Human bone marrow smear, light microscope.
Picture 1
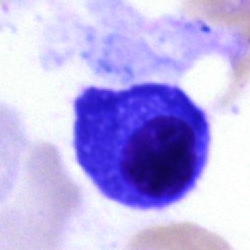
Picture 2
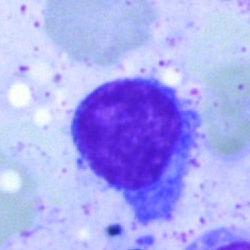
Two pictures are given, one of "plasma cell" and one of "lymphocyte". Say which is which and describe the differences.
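Picture 1 shows a plasma cell, and picture 2 shows a lymphocyte. First point, the nucleus: in the plasma cell it sits off-centre, towards the lower right of the cell, and its chromatin is dense and dark purple.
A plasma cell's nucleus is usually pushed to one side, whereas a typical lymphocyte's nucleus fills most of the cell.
Second point, the amount of cytoplasm: the plasma cell has plenty of it, and it is deep blue, while in the lymphocyte it is scant compared with the size of the nucleus.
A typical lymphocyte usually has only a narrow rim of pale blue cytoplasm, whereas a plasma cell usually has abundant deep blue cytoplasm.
Third point, where the lymphocyte's cytoplasm lies: mostly to the lower right of the nucleus, drawn out into a tag-like extension pointing downward. Fourth point, the borders: the plasma cell's outline is irregular, with a small bulge at the upper left, and the lymphocyte's right border is ragged, with fine frayed projections. Last point, granules: neither cell shows distinct granules in its cytoplasm.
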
